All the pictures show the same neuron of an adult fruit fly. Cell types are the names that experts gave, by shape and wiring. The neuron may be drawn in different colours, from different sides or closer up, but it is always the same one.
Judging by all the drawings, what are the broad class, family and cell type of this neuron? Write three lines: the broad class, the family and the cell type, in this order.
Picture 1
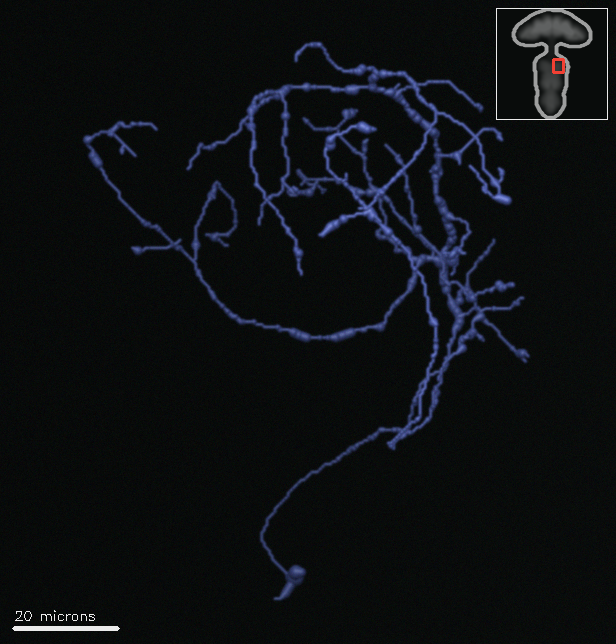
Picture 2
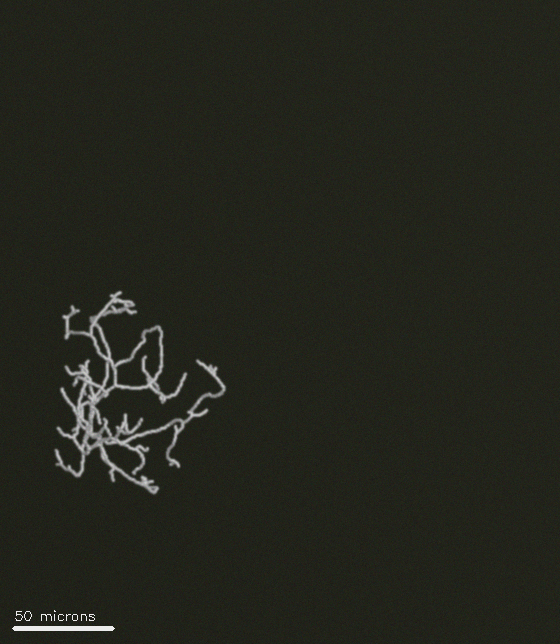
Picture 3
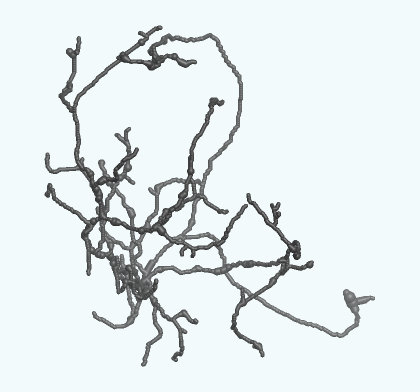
nerve-cord intrinsic neuron
hemilineage 04B
IN04B091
